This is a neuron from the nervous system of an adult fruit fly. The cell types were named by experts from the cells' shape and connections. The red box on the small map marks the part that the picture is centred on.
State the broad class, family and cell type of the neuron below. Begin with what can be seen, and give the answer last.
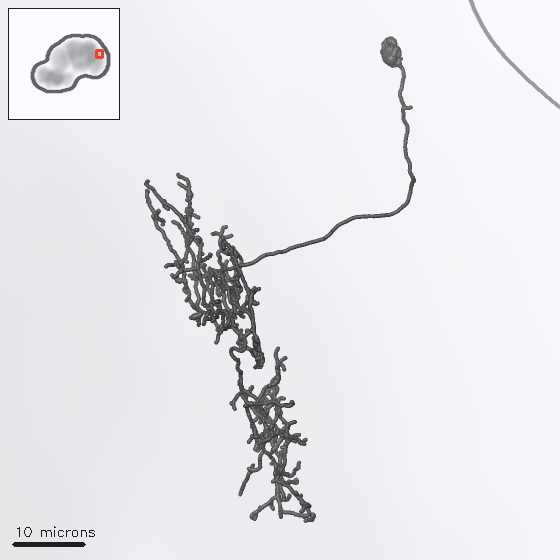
From top to bottom in the picture it spans about 70 microns. The picture shows dozens of branch ends. This is an optic-lobe intrinsic neuron. Its family is Cm. Its cell type is Cm5.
